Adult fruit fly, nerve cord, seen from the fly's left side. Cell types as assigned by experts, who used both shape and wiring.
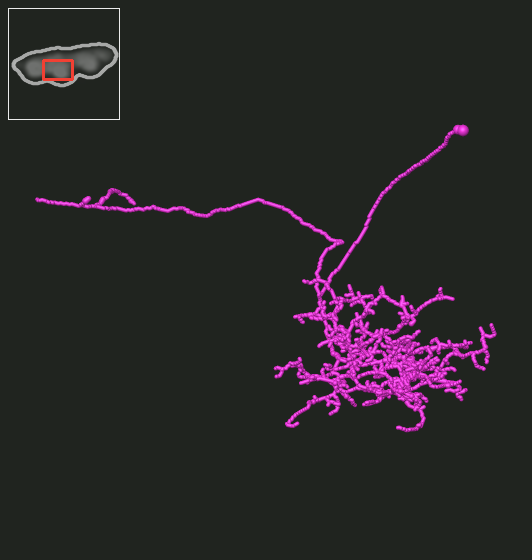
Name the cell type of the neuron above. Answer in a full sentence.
The cell type is IN23B063.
